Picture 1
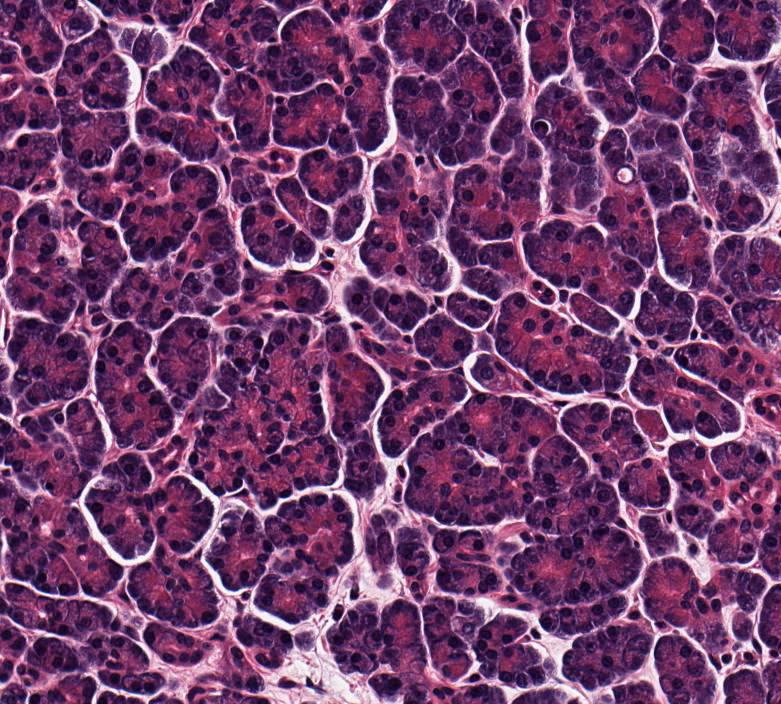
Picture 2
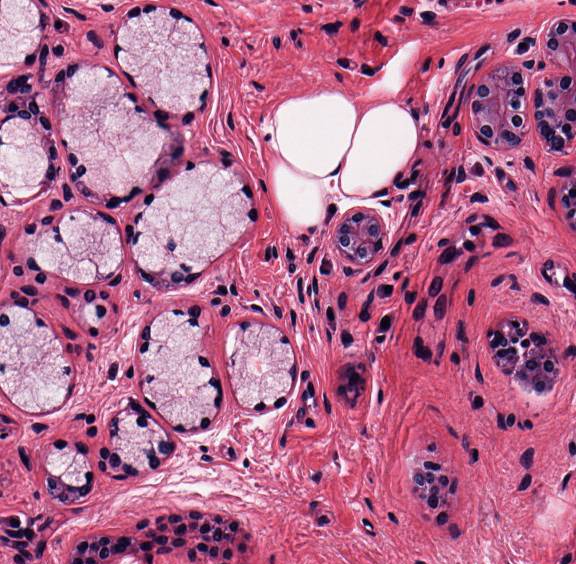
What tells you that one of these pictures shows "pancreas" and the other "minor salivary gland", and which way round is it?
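The pancreas is in picture 1 and the minor salivary gland in picture 2. In the pancreas, closely packed rounded acini fill the whole field, their central lumens tiny and mostly hard to see. Each acinar cell has a round, dark nucleus at its basal end, near the outer edge of the acinus, and cytoplasm that is pink toward the centre of the acinus and purple toward its outer edge. In the minor salivary gland, rounded mucous acini fill the left half of the field, with pale, finely foamy cytoplasm and small, dark nuclei flattened against the outer edge of each acinus.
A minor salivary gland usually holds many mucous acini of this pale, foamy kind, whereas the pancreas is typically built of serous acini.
The second picture also has a small group of empty, rounded fat cells near the top centre. On its right side, small clusters of cells with crowded dark nuclei are each encircled by concentric layers of fibrous tissue.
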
